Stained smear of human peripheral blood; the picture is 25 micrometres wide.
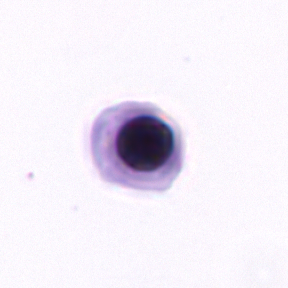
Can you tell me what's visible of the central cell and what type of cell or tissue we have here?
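Looking at the outline first, it is roughly round, though the edges are slightly uneven. The nucleus sits off-centre, pushed toward the right. Around it the cytoplasm is a pale lilac-violet, and I see no granules in it. This one is a normoblast.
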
